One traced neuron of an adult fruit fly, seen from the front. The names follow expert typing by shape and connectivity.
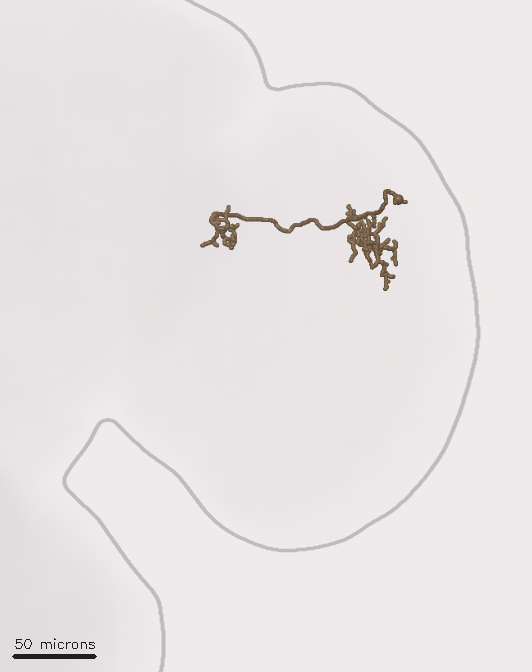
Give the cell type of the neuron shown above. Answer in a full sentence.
The cell type is Tm36.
